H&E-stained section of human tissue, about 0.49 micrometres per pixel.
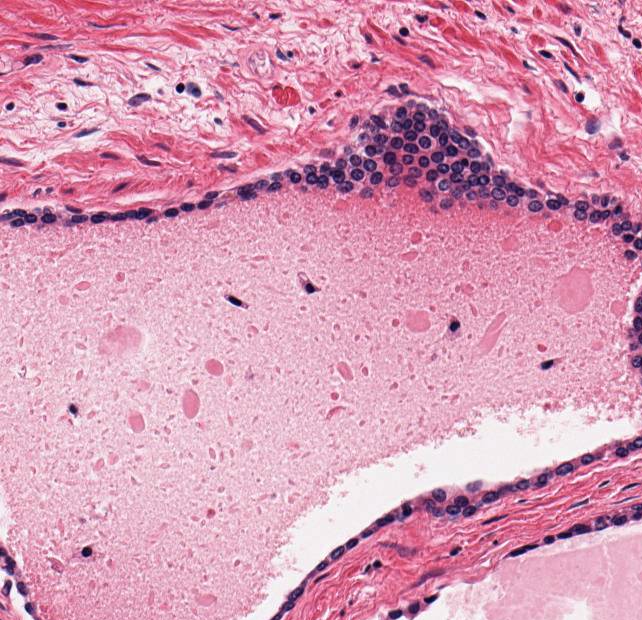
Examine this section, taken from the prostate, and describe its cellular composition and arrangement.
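Occupying most of the field is a large dilated lumen filled with pink material. A single layer of flattened cells with small dark nuclei lines it. Across the top runs dense pink collagenous stroma with spindle-shaped nuclei. In the lower right corner lies a second space lined by flattened epithelium.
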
